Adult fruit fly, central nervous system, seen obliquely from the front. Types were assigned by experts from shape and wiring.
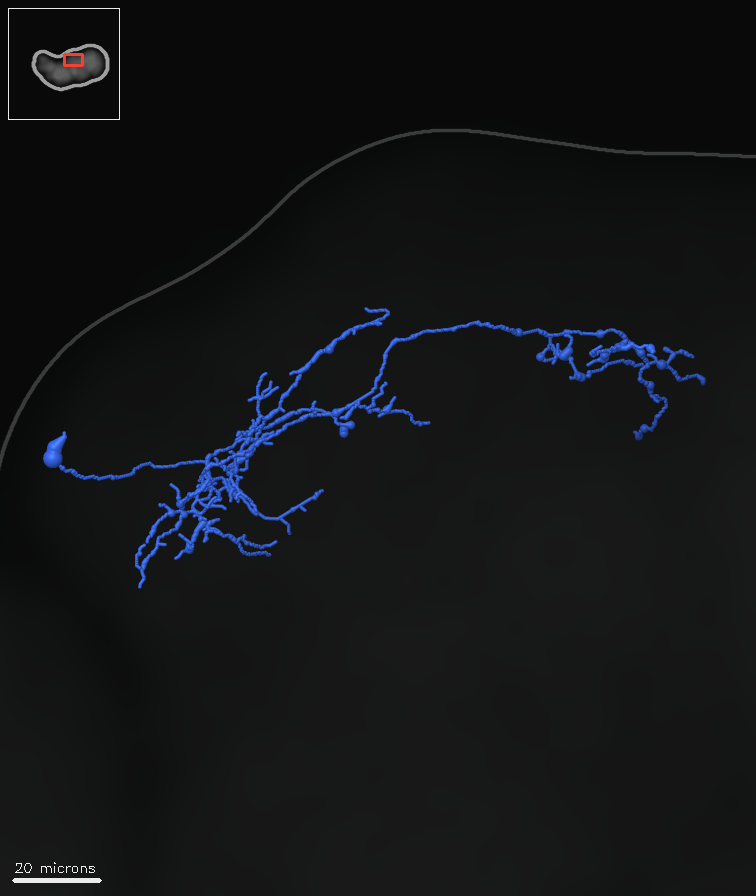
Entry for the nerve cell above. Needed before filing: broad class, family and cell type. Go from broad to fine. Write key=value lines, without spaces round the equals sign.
broad_class=central-brain intrinsic neuron
family=hemilineage LHp3
cell_type=ATL020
